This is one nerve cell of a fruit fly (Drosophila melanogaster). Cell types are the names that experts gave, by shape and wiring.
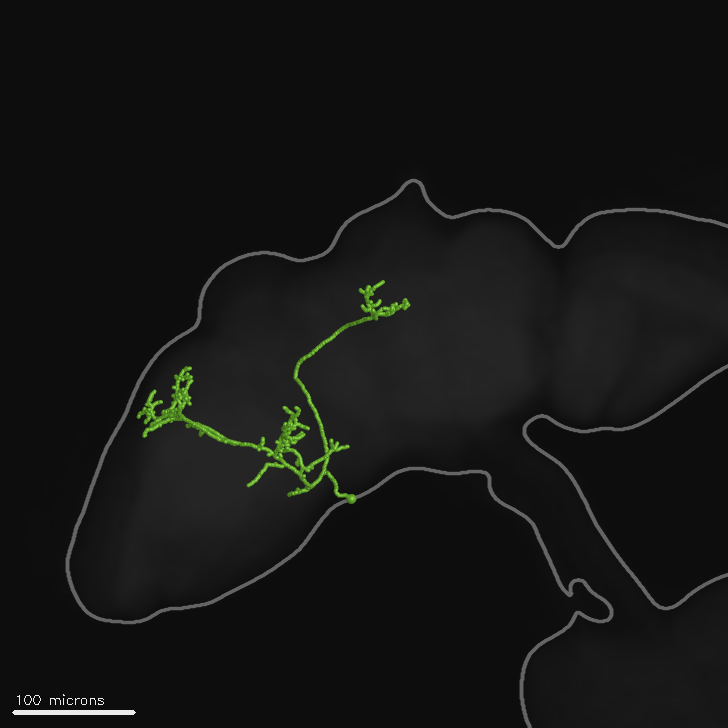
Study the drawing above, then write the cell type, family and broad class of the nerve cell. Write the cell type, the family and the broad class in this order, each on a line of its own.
CL328
hemilineage DM5_central
central-brain intrinsic neuron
